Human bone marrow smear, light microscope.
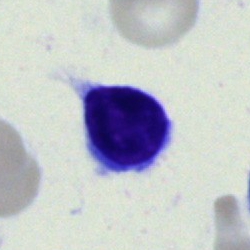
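Lymphocyte in a stained human bone marrow smear, teardrop-shaped and narrowing toward its upper left. From that upper left, a faint, wispy pale tail extends. Checking the nucleus, the chromatin is dense and stains a very dark purple. As a last check, the cytoplasm shows no visible granules.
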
